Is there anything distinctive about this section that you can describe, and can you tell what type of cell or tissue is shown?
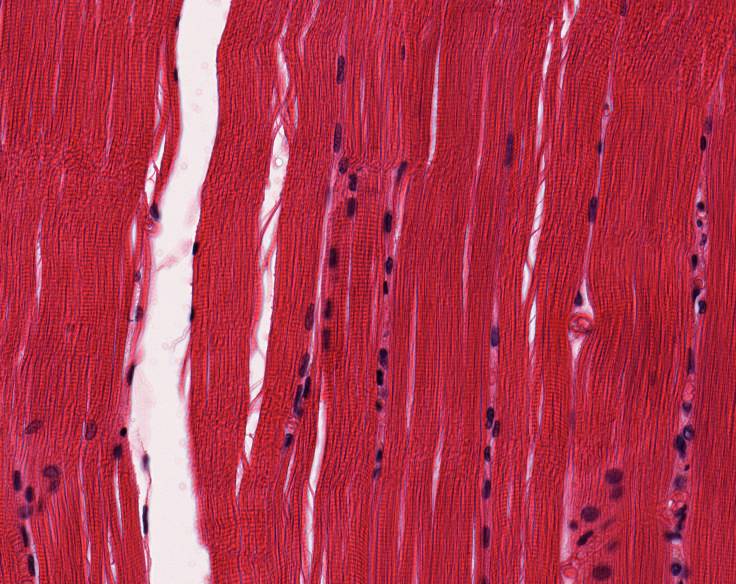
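Look at how the long muscle fibres run: roughly vertically, top to bottom, across the whole field. See that they lie side by side in parallel and never branch. Their cytoplasm takes an intense deep red. Now find the nuclei: dark purple, elongated, sitting along the fibre edges, not in the centres. This is skeletal muscle.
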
